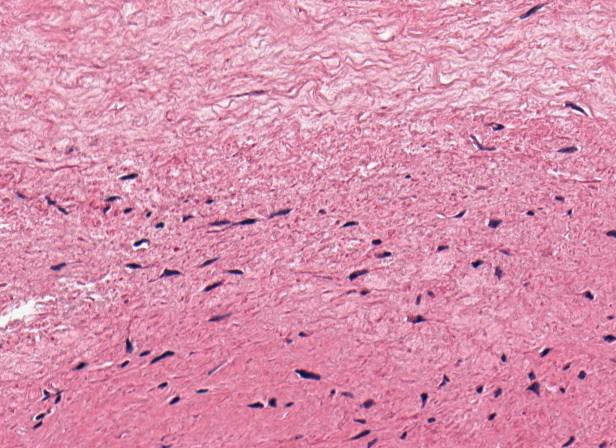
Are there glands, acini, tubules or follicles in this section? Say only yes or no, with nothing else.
No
